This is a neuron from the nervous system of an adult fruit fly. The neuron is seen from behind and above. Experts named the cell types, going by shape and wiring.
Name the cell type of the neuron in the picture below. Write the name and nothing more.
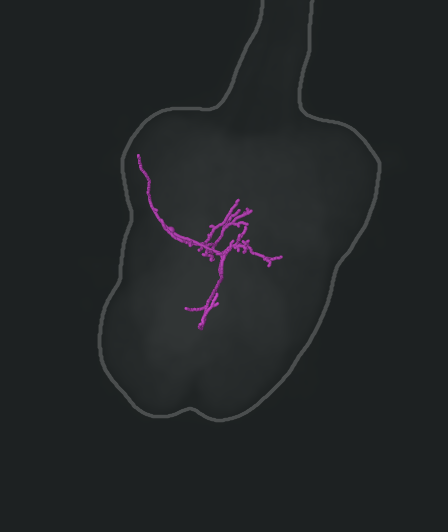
SNta10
